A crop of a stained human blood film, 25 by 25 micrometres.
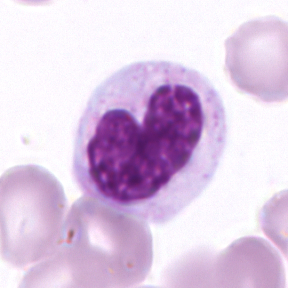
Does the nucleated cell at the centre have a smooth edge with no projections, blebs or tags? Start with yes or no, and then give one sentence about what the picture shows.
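Yes. The cell outline is round and smooth.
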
